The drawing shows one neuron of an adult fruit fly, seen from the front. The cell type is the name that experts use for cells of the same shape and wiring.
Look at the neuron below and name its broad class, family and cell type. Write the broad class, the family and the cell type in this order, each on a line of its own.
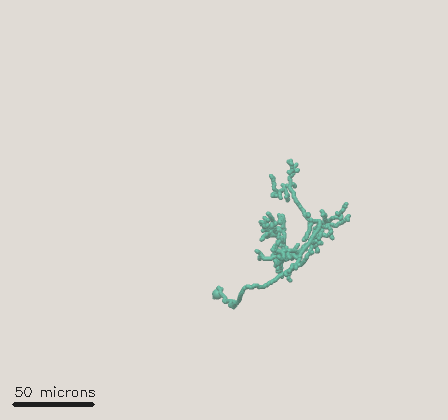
nerve-cord intrinsic neuron
hemilineage 13B
IN13B053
